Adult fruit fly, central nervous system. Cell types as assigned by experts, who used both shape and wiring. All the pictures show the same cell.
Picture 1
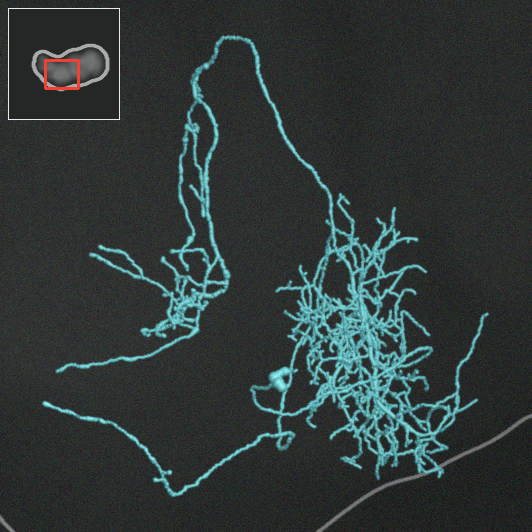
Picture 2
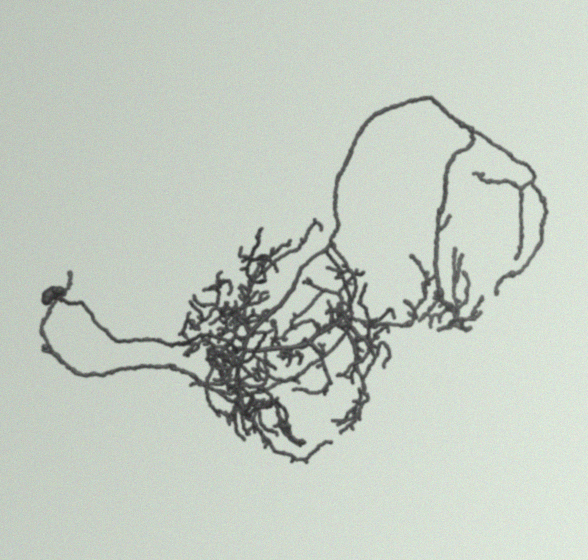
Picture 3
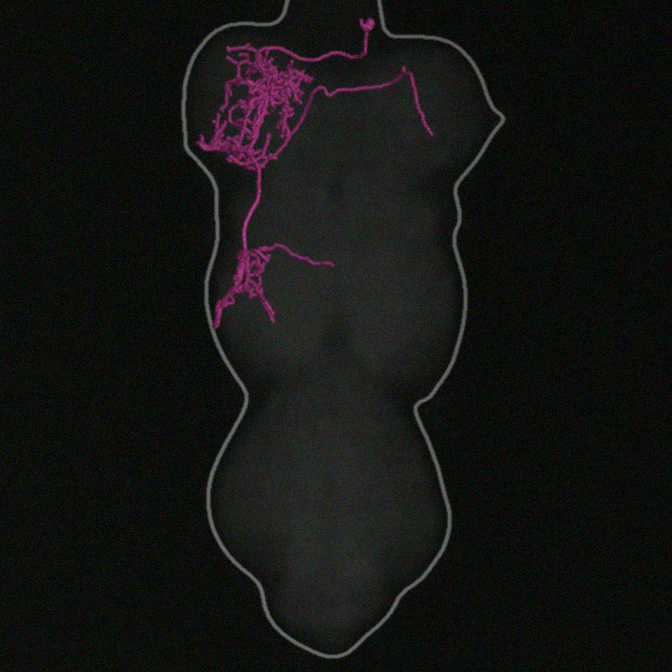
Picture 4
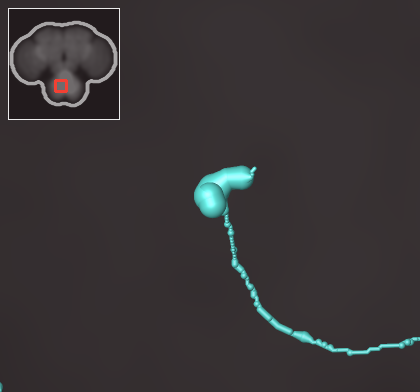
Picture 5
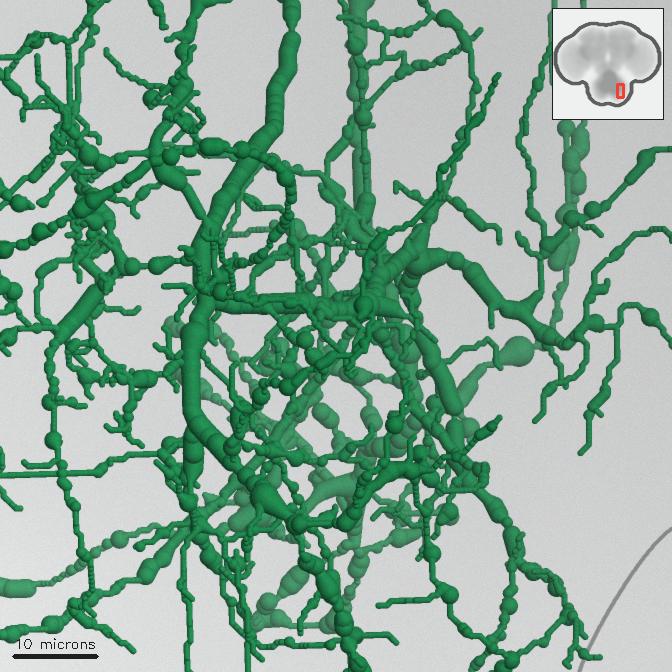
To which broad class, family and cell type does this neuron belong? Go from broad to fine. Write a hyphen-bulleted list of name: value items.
- broad class: nerve-cord intrinsic neuron
- family: hemilineage 01A
- cell type: IN01A005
